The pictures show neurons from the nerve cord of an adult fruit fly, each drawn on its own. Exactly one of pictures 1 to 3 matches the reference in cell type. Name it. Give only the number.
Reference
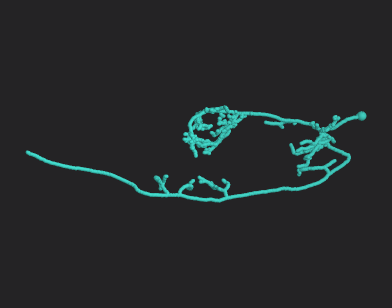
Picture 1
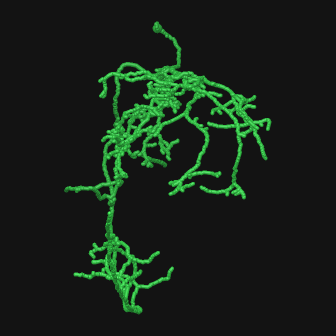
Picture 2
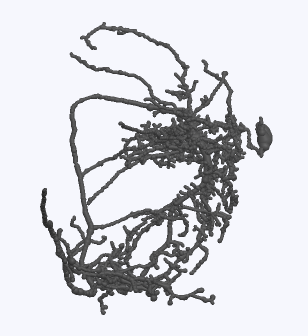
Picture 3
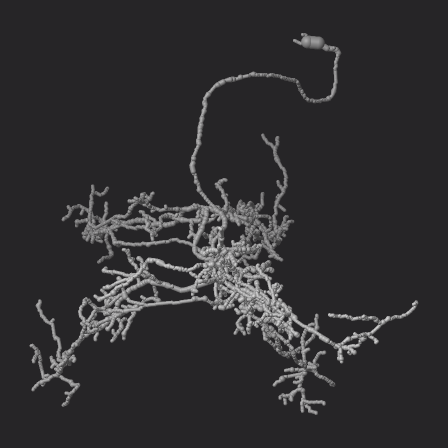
1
